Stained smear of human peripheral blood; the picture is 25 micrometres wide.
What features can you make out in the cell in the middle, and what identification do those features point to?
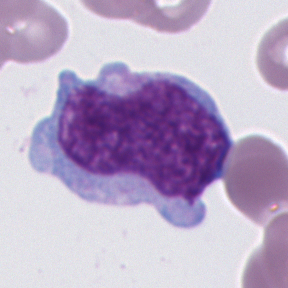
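The outline is irregular, with several rounded bulges of cytoplasm along its edge. That cytoplasm is pale greyish-blue, and its rim is widest on the left and lower sides of the nucleus. A shallow notch in the upper edge of the nucleus gives it a kidney-like shape; the nucleus measures about 15 by 10 micrometres. This is an atypical promyelocyte.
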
